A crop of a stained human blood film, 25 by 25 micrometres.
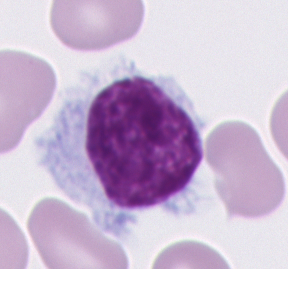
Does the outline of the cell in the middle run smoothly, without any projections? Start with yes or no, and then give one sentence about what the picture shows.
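No. Fine, hair-like projections fringe the edge of the cytoplasm around the cell.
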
